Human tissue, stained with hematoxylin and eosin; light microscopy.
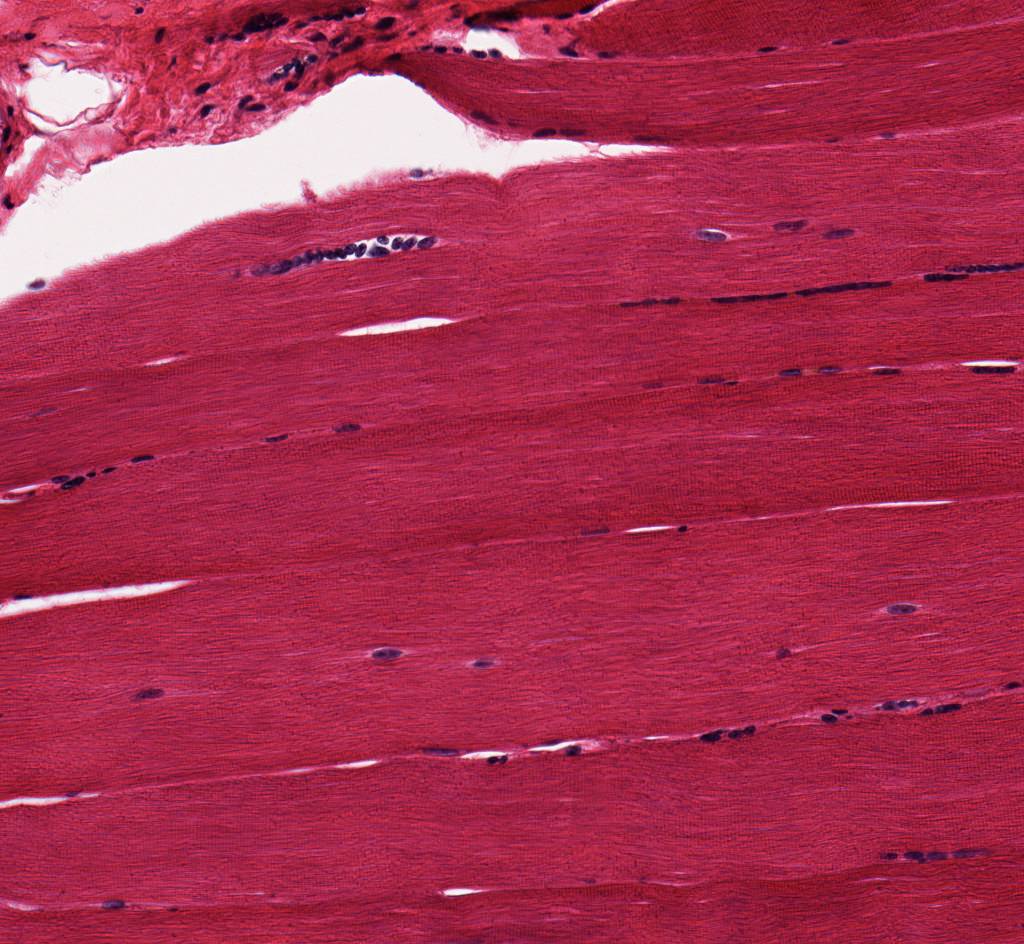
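Skeletal muscle, haematoxylin and eosin stain: long, unbranched fibres lie parallel to one another and run roughly horizontally across the field. I notice the nuclei lie at the fibre edges rather than centrally; most are dark, flattened and elongated lengthwise.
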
